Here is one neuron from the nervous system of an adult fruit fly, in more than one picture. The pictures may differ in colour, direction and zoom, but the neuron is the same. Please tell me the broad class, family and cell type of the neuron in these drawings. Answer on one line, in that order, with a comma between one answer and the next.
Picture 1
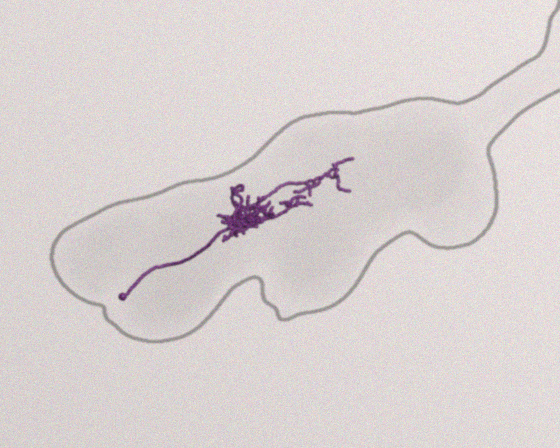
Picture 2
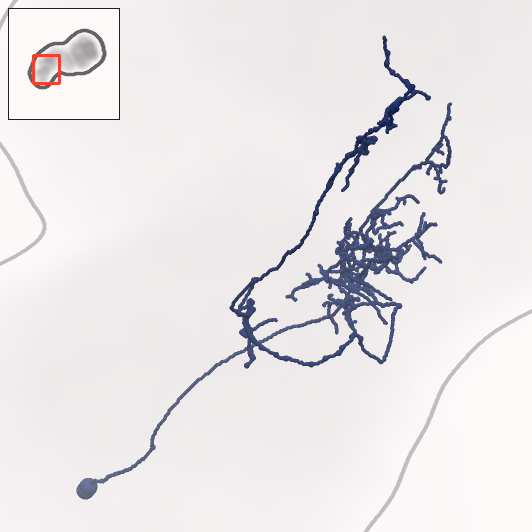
nerve-cord intrinsic neuron, hemilineage 06A, IN06A073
